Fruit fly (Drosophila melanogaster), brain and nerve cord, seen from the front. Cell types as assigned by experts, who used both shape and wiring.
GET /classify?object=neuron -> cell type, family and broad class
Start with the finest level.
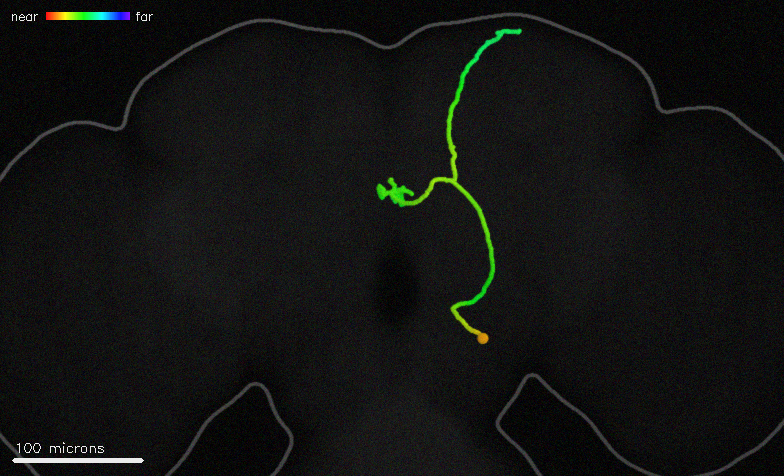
SAF; hemilineage LALv1_dorsal; central-brain intrinsic neuron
